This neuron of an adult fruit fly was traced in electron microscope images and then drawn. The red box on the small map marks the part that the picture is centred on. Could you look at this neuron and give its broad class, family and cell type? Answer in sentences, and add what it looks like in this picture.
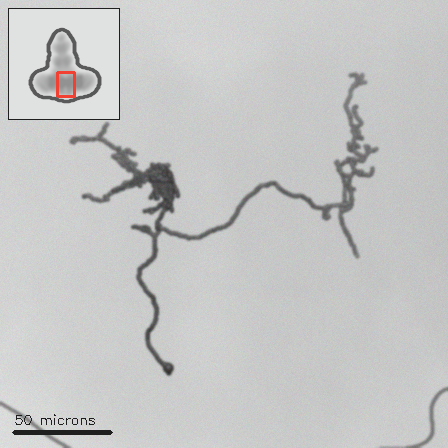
This is a central-brain intrinsic neuron. Its family is hemilineage LB3. The cell type is PS337. The cell body is at the bottom of the picture. By the scale bar it is about 160 microns wide in this view.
